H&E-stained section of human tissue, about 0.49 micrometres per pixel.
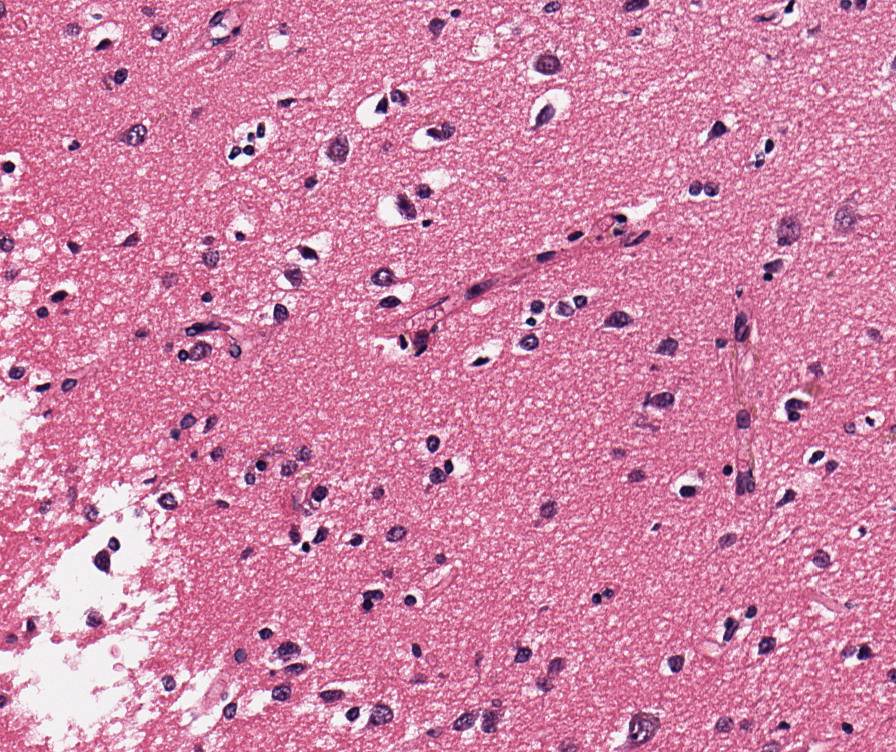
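Cerebral cortex, haematoxylin and eosin. Finely granular pink matrix throughout, cells scattered singly, not in units. Most are small round nuclei, chromatin dark and dense, little visible cytoplasm. Many sit within clear, empty-looking halos. Thin capillary lined by elongated nuclei, running diagonally from centre to upper right.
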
